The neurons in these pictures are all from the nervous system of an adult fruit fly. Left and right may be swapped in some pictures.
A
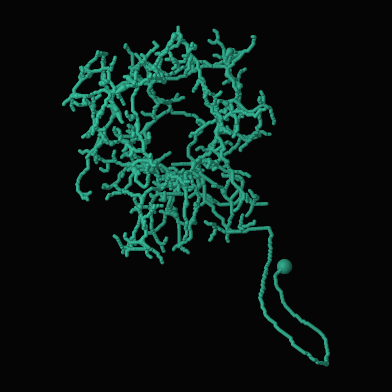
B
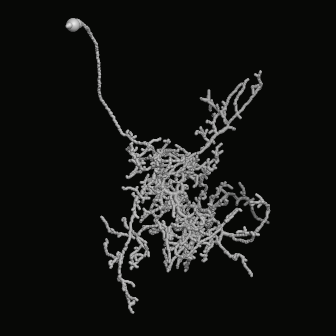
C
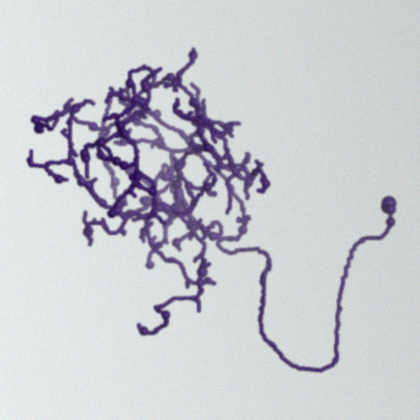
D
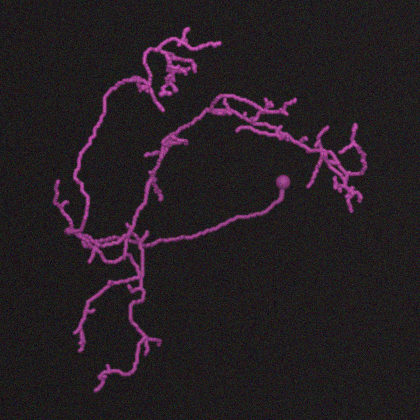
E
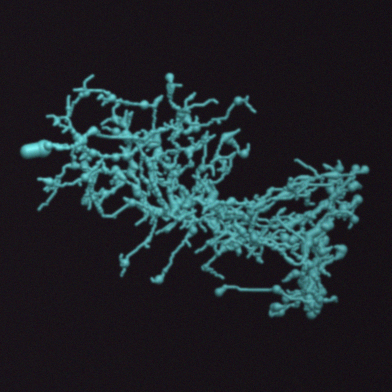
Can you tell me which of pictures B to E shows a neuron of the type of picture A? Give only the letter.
C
